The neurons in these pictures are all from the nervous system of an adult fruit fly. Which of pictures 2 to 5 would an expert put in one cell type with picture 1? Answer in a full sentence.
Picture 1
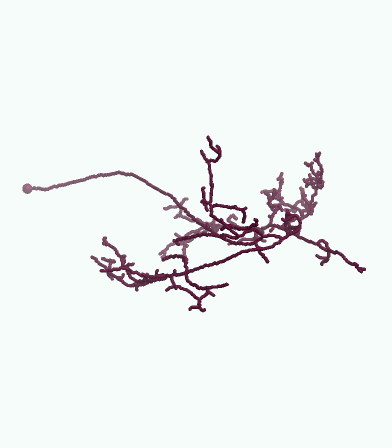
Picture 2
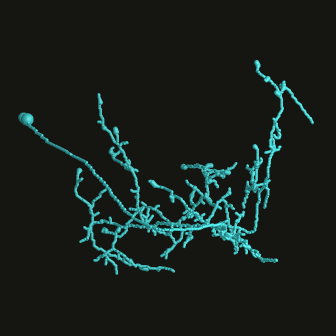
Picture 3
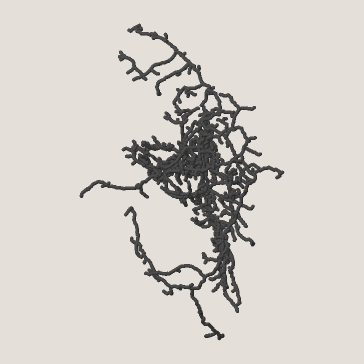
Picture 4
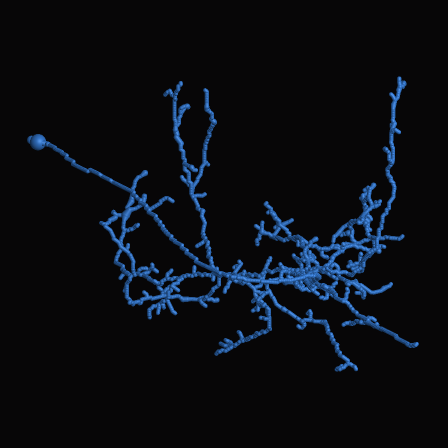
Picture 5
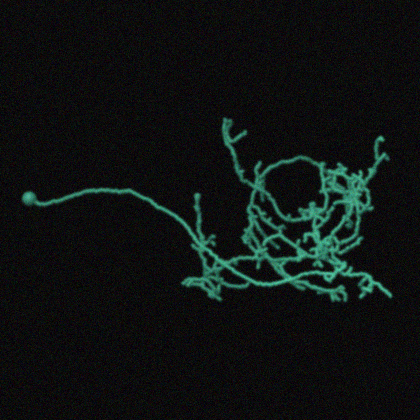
Picture 2, picture 4 and picture 5 are of the same cell type.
